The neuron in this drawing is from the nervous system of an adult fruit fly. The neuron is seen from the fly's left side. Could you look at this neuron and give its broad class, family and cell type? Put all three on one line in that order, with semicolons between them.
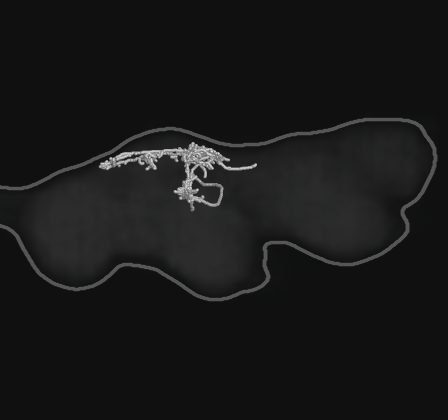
nerve-cord intrinsic neuron; hemilineage 11A; IN11A026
